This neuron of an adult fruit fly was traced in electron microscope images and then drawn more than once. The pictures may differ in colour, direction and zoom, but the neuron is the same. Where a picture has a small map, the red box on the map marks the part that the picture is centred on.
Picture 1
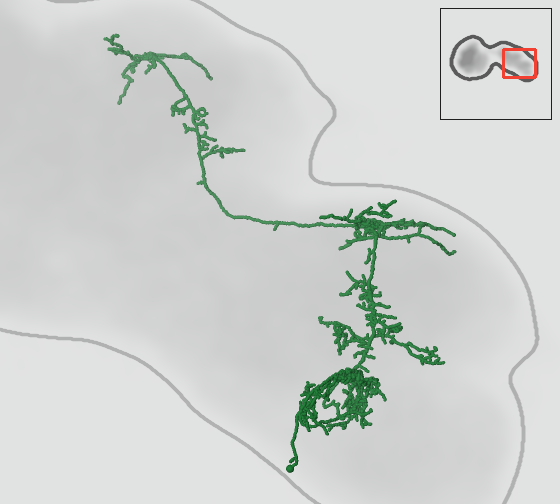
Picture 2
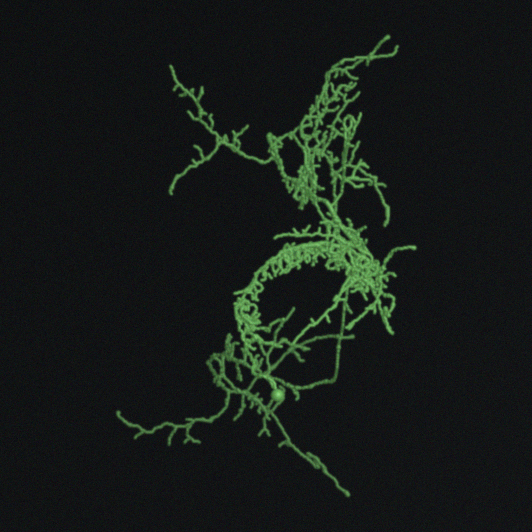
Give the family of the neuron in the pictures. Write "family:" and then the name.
family: hemilineage 01A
